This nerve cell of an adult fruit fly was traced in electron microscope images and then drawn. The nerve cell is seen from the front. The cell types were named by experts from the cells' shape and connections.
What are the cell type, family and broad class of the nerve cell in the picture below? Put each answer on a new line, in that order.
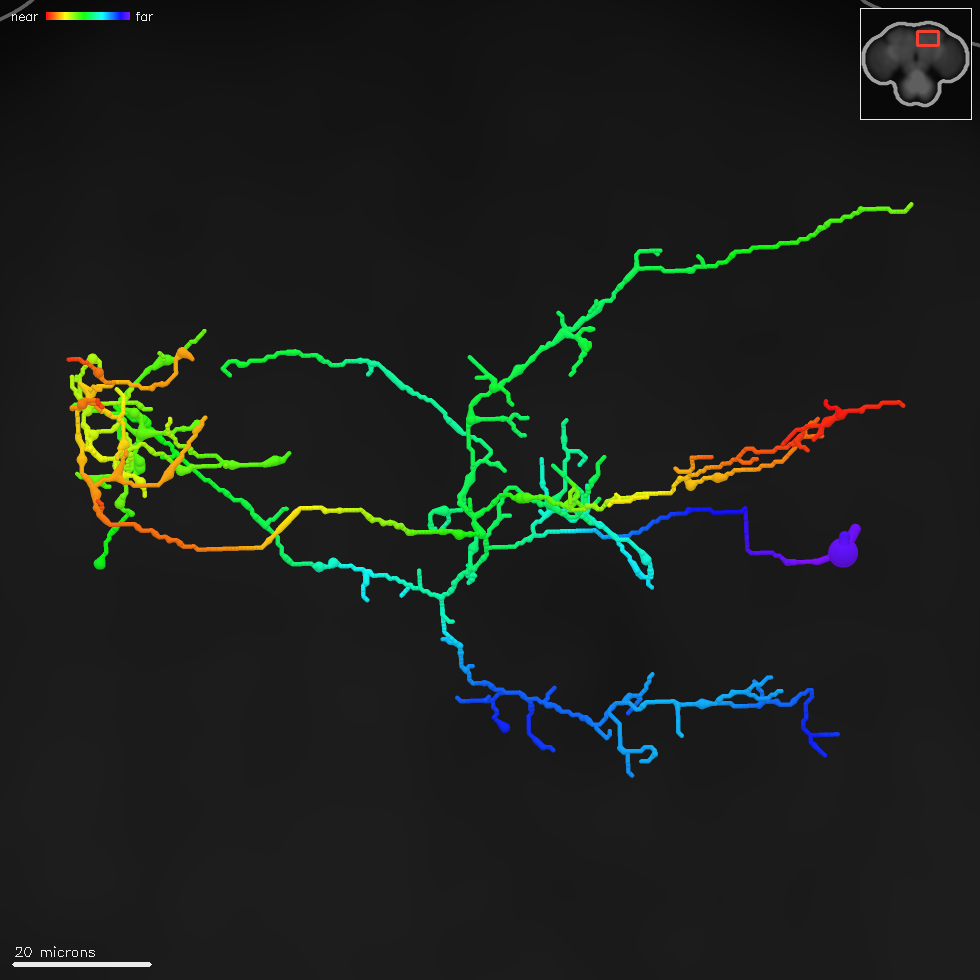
SMP277
hemilineage CLp2
central-brain intrinsic neuron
